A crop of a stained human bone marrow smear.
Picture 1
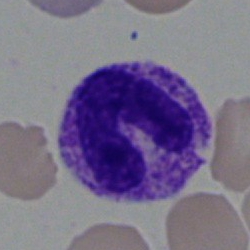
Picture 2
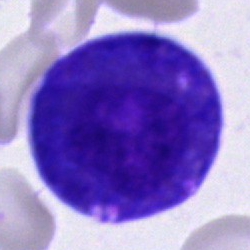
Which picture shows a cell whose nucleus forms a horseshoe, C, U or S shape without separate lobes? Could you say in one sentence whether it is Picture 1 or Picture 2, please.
In picture 1 the nucleus of the cell has been drawn out into a lobeless curved band.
